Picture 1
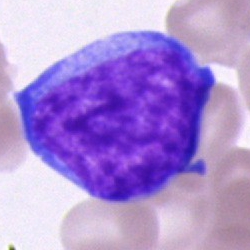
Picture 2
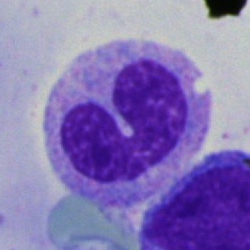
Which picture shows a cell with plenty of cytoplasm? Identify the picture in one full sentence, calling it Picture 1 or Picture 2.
Picture 2 contains a cell with a broad area of cytoplasm.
